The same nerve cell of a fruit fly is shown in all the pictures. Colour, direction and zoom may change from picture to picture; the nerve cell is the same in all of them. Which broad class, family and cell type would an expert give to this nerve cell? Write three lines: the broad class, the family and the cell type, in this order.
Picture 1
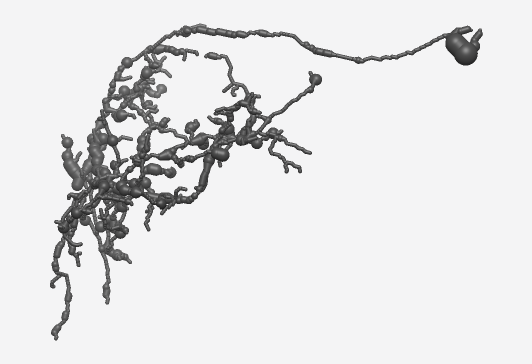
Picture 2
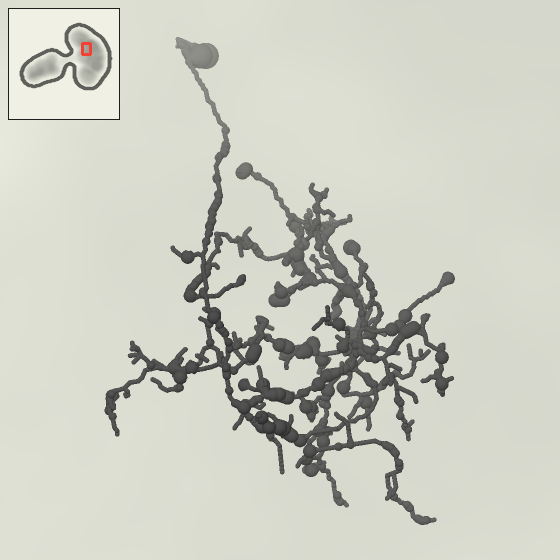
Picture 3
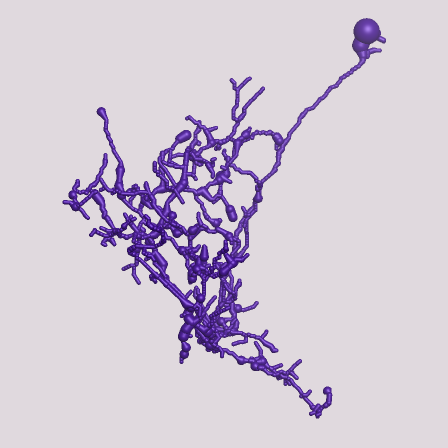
central-brain intrinsic neuron
hemilineage MD_SA1
GNG465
